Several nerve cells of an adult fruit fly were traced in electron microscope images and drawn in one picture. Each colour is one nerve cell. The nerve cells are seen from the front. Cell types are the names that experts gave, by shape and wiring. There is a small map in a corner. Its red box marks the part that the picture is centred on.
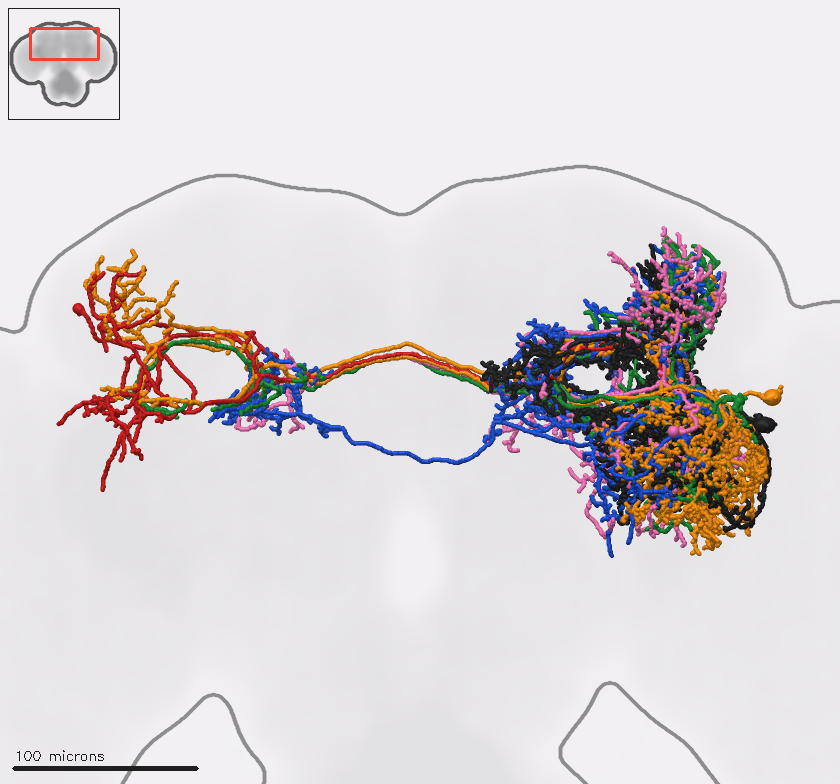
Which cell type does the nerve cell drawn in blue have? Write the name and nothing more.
CL257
